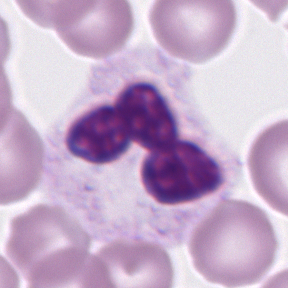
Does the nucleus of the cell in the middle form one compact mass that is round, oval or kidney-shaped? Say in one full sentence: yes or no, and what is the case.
No, the cell's nucleus is segmented into two or more lobes.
